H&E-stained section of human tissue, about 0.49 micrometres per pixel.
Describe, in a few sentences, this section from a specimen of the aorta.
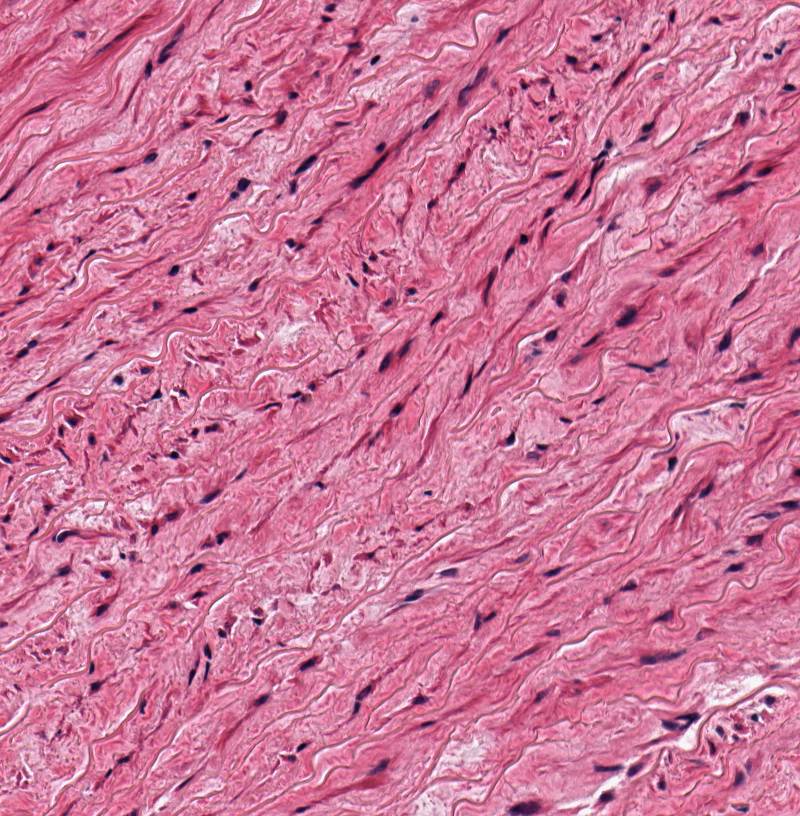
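Collagen fibres follow a wavy course. Among them lie dark, elongated, spindle-shaped nuclei, aligned parallel to the collagen bundles. No distinct cytoplasm or cell borders can be separated from the surrounding collagen.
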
